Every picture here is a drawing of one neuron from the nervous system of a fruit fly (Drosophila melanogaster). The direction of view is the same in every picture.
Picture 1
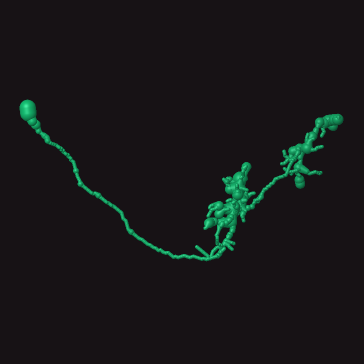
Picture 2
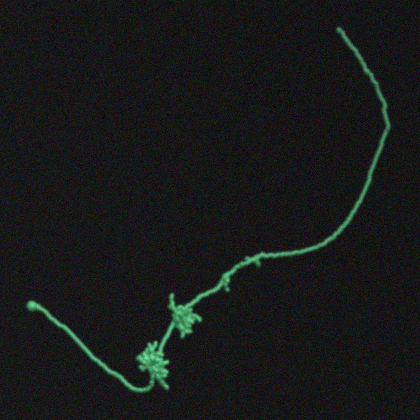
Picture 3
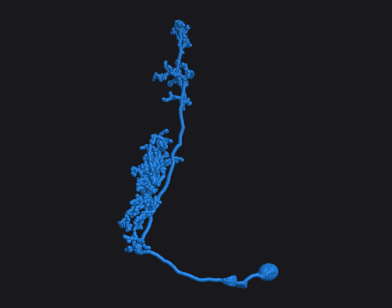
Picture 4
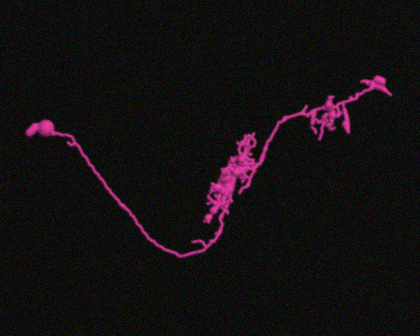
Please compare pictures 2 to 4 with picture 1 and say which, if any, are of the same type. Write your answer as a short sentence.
Picture 3 and picture 4 are of the same cell type.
